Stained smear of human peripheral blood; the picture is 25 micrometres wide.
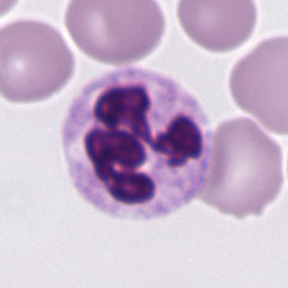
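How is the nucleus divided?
It is split into several distinct lobes, and the lobe on the right is joined to the rest by a thin strand.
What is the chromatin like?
Dark purple and coarsely clumped.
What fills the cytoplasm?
Fine, faint pinkish-violet granules.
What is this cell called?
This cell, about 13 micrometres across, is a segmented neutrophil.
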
